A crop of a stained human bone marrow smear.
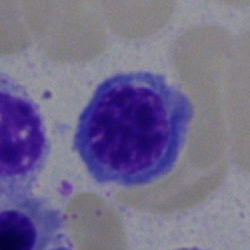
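Erythroblast. Outline roughly round, edge slightly uneven. Chromatin dark purple with small scattered paler pinkish patches. Cytoplasm a blue rim around the nucleus, wider on the right side than on the left.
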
